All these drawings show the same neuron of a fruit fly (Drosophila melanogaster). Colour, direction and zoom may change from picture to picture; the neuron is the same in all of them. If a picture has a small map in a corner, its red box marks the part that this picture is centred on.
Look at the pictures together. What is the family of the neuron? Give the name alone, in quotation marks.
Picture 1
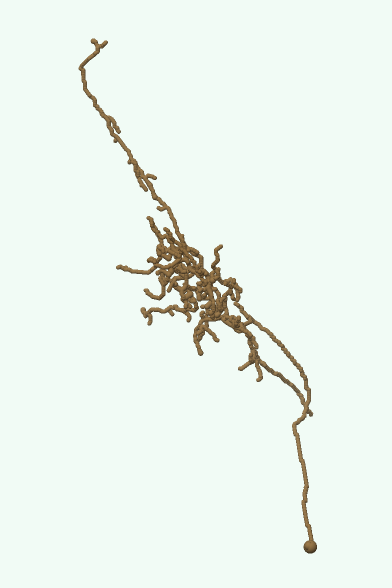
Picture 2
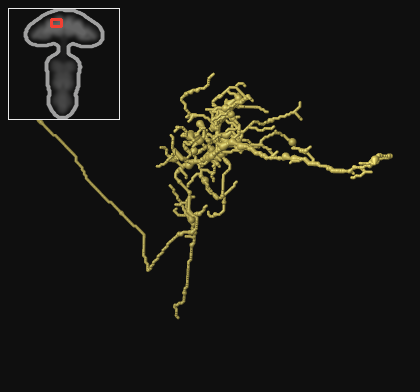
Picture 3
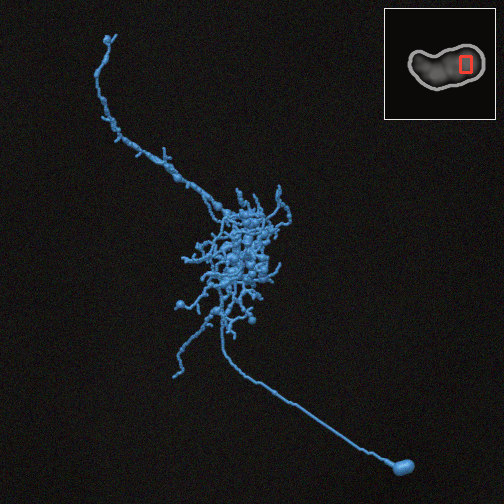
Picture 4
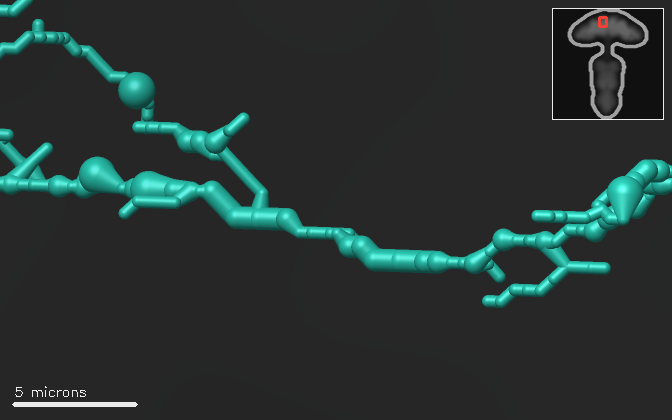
"hemilineage LALa1_anterior"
